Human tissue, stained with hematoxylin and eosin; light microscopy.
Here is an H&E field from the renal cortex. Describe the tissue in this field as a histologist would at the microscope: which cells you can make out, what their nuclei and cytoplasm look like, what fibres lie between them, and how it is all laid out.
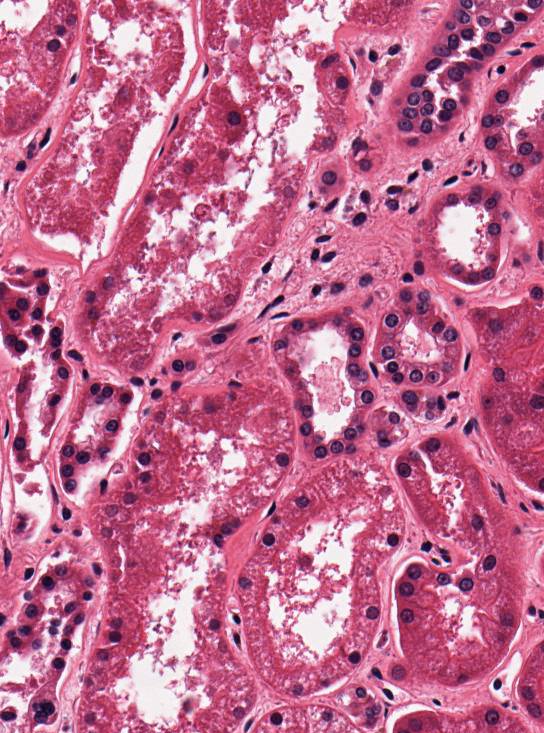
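Closely packed tubules in cross and oblique section fill the whole field, scant stroma between. In the granular ones, irregular lumens are partly filled with loose pink flocculent debris. I note smaller tubules at upper right and centre with cuboidal lining cells and open, clear lumens. Lining nuclei are round and lie singly, one row per tubule.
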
